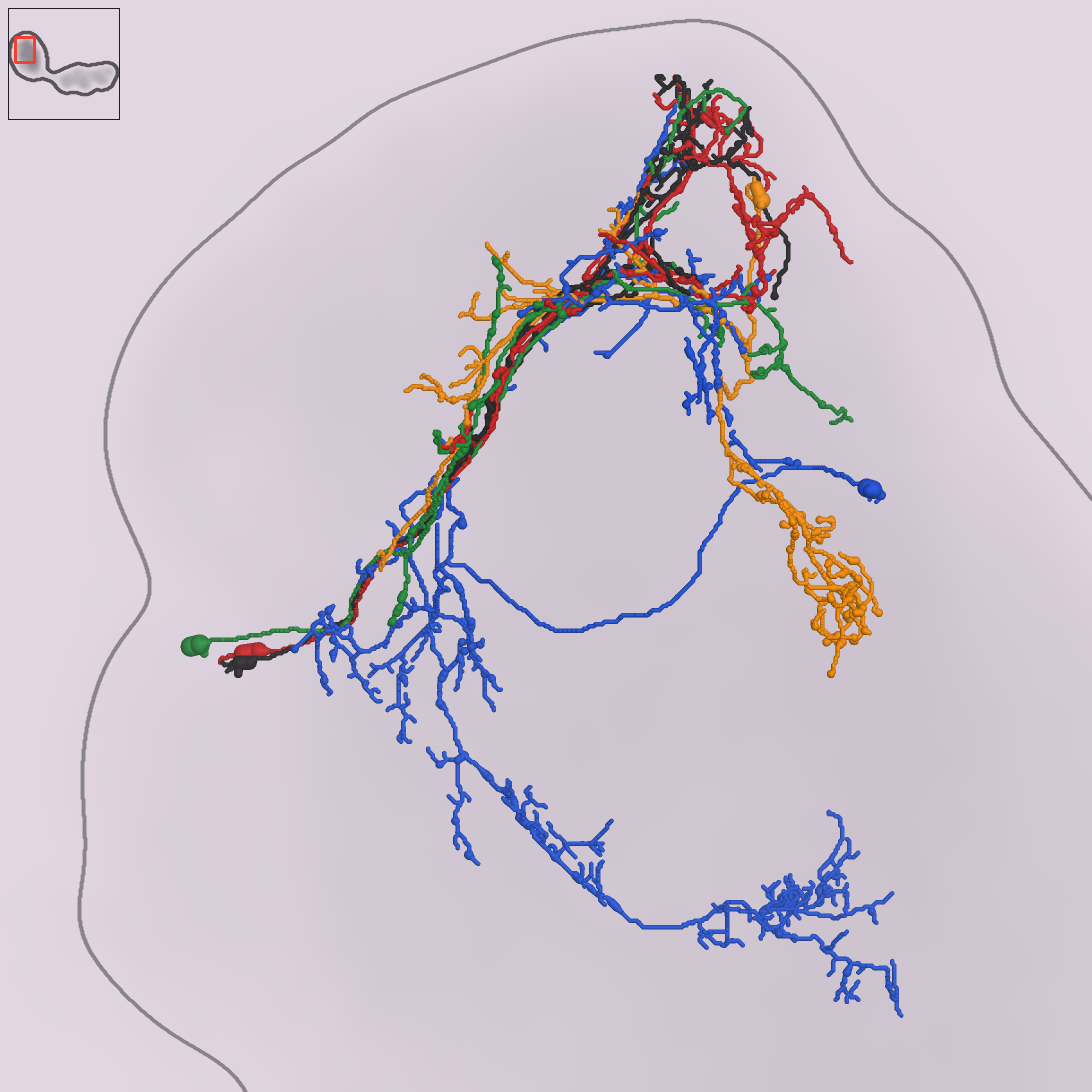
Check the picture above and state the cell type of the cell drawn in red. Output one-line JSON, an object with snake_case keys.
{"cell_type": "CB4156"}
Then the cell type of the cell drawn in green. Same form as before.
{"cell_type": "SMP166"}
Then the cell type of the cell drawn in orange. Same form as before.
{"cell_type": "ATL024"}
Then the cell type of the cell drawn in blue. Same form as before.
{"cell_type": "CB4183"}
